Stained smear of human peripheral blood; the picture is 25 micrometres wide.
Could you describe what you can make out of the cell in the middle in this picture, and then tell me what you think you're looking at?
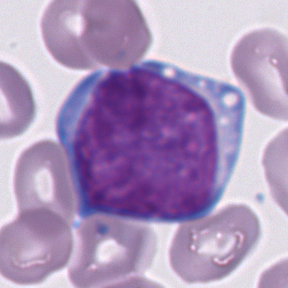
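Here the outline is angular, made up of several fairly straight sides. Notice that the cytoplasm is blue, and the blue deepens toward the cell edge. At the upper right of the cell, a few small clear vacuoles lie in that cytoplasm. The chromatin is finely granular, not coarsely clumped. The cell is a myeloblast.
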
